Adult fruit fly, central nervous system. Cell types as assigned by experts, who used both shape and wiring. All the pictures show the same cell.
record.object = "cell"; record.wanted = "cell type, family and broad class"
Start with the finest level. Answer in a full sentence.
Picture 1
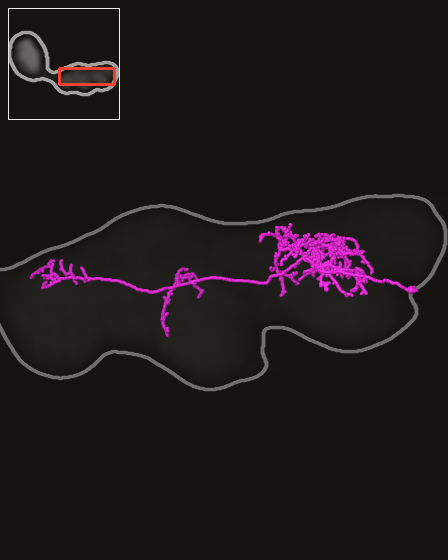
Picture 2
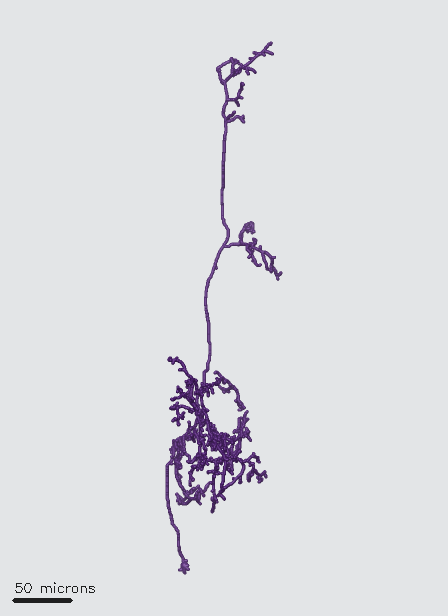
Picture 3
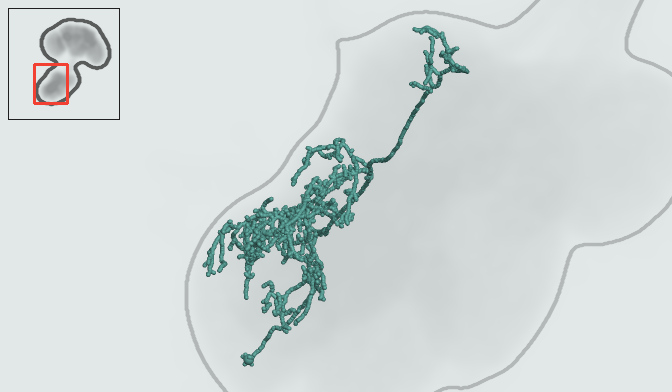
Type IN03B025 of hemilineage 03B, a nerve-cord intrinsic neuron.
